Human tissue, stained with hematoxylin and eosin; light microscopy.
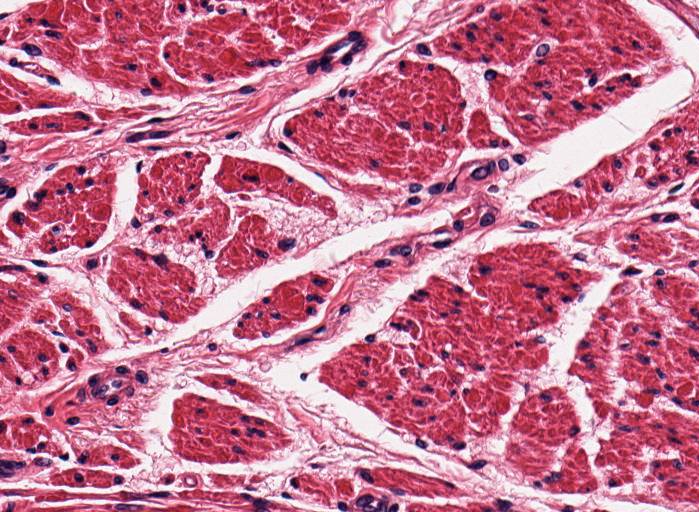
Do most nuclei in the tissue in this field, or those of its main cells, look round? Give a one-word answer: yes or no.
Yes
